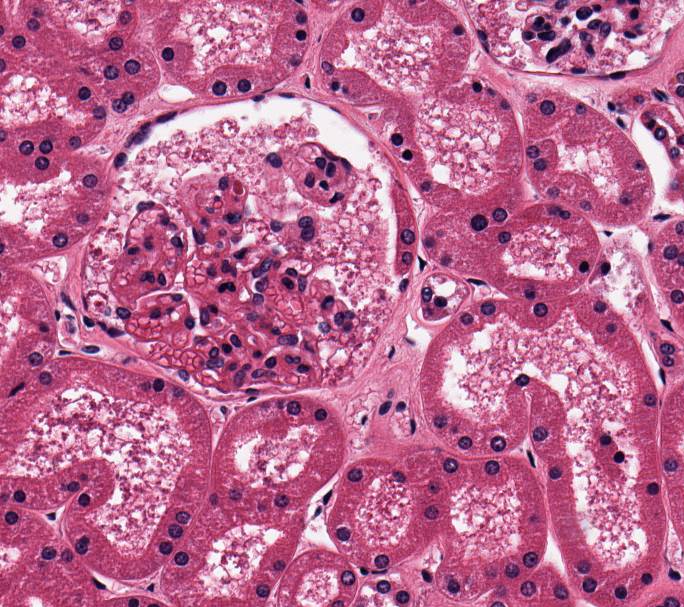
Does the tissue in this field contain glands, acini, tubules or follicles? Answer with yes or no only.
Yes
